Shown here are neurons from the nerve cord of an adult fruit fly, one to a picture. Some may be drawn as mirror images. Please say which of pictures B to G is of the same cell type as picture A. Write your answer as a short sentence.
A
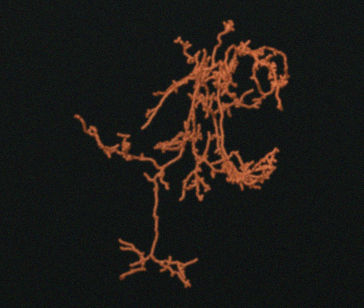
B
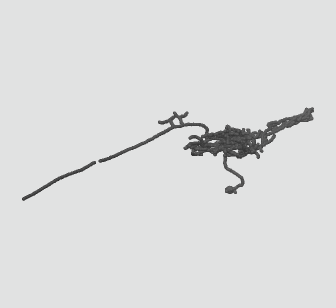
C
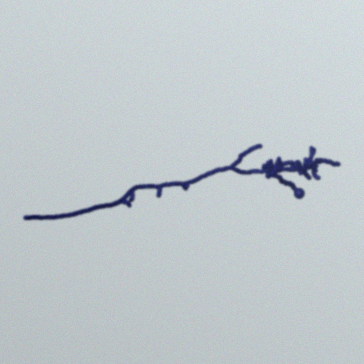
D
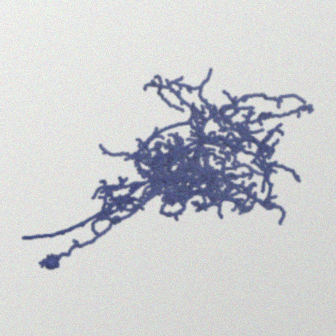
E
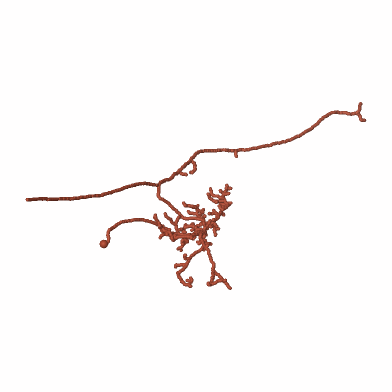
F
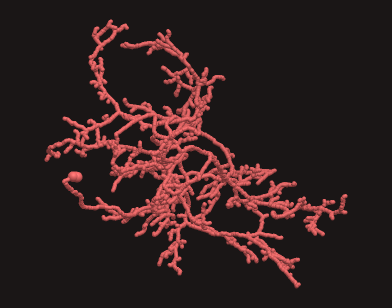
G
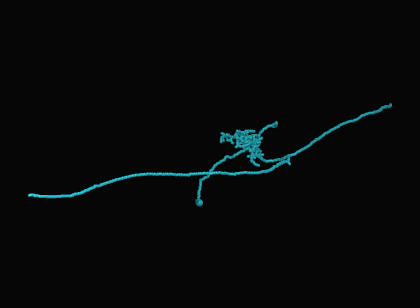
Picture F shows a neuron of the same cell type.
